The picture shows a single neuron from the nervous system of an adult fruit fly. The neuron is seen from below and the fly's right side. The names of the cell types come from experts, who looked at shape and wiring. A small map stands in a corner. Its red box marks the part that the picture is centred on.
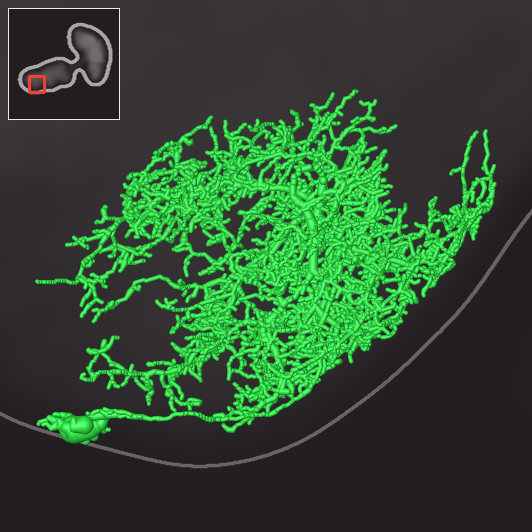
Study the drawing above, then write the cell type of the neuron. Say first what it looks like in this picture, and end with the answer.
It is in the nerve cord and does not reach the brain. More than a hundred branch ends can be seen. This is a nerve-cord intrinsic neuron. It is of cell type IN08A002.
